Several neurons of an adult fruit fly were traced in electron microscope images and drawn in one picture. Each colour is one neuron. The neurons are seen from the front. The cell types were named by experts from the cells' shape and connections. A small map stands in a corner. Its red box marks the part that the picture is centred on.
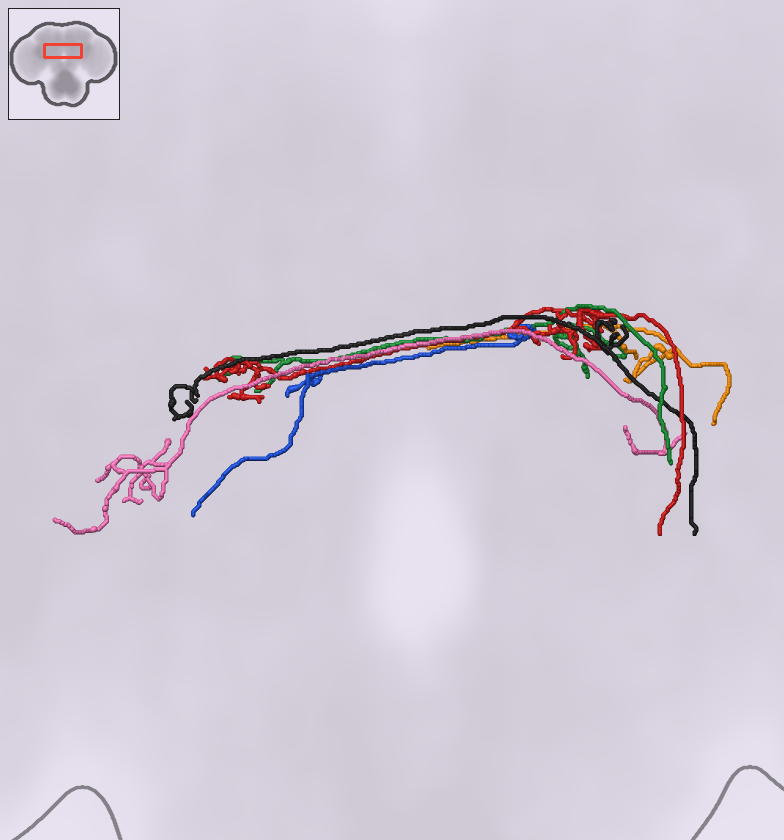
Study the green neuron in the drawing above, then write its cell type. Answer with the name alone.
ORN_DL5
